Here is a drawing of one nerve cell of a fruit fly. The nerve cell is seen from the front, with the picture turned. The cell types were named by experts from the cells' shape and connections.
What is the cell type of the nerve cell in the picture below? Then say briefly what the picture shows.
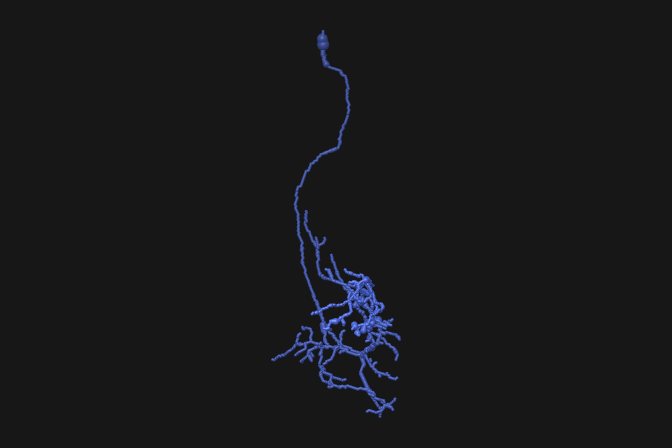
It is of cell type CB1601. Its broad class is central-brain intrinsic neuron. The cell body is at the top of the picture. The picture shows dozens of branch ends.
